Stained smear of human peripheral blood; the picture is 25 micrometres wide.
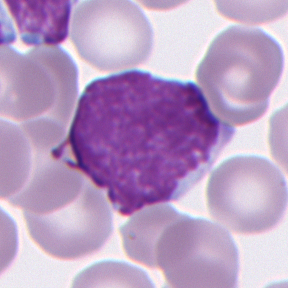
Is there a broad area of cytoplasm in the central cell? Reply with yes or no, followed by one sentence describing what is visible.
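No. The nucleus is not lobed and fills almost the whole cell.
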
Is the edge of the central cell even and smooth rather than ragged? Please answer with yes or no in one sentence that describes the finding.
No, the cell's outline is not smooth; it is ragged or frayed, or has projections, blebs or tags.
